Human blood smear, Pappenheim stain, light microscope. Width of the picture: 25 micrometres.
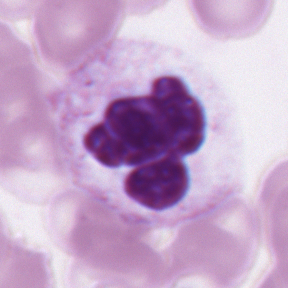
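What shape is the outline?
Roughly round.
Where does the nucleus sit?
Near the centre, with cytoplasm on every side.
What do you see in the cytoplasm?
A dusting of fine pinkish-violet granules.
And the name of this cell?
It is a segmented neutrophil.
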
